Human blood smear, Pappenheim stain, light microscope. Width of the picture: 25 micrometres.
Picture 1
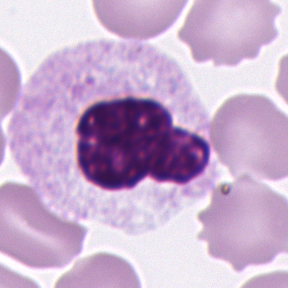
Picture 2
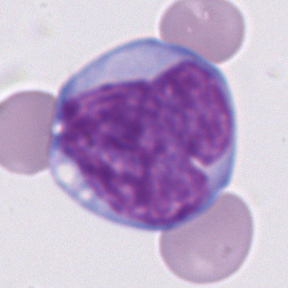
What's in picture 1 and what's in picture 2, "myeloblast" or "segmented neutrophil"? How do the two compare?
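The first picture is a segmented neutrophil; the second is a myeloblast. The segmented neutrophil's nucleus has two lobes, a larger one on the left and a smaller one on the right, while the myeloblast's nucleus is irregular, with a narrow cleft cutting in from its right edge. In the segmented neutrophil the chromatin is dark purple and coarsely clumped, and no nucleoli are visible.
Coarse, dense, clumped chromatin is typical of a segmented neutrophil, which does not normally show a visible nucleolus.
Fine violet granules are spread evenly through the segmented neutrophil's pale lilac cytoplasm, whereas no granules are visible in the myeloblast. Vacuoles separate them as well: the segmented neutrophil has none, but the myeloblast has a few small clear ones at its lower left. The myeloblast measures about 17 micrometres across, and its nucleus, about 15 micrometres across, fills about 70% of the cell's area. Its outline is smooth and roundish, slightly angular at the top, its surface shows no projections or blebs, and three red cells touch its edge.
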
